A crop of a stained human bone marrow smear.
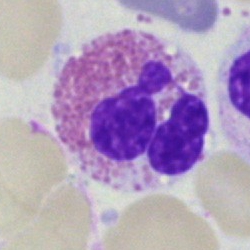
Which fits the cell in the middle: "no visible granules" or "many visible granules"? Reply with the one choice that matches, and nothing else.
Many visible granules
